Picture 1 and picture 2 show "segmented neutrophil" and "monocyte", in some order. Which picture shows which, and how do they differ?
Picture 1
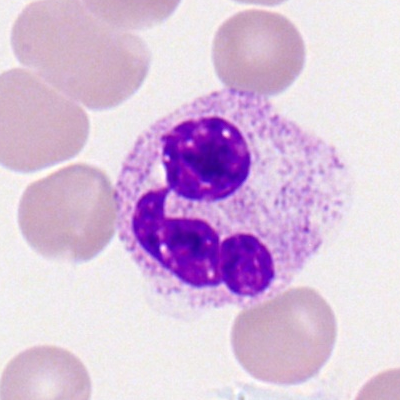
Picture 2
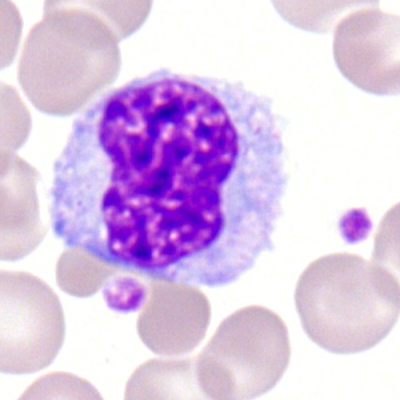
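The segmented neutrophil is in picture 1; picture 2 holds the monocyte.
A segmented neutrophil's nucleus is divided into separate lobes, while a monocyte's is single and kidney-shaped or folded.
In picture 1 the largest lobe sits at the top, above two others; in picture 2 the nucleus is pinched in at its middle into a waisted shape.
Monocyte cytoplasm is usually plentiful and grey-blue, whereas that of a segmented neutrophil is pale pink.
Both cells here have plentiful cytoplasm, pale pinkish-lilac in picture 1 and pale greyish-blue in picture 2.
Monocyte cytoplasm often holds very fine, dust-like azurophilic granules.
Picture 2 shows only fine, dust-like pinkish granules. Neither nucleus shows nucleoli. The neutrophil's chromatin is dense, dark purple and coarsely clumped, and its roughly round outline has slightly uneven edges. The monocyte's round outline has a faintly ragged, fuzzy edge.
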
